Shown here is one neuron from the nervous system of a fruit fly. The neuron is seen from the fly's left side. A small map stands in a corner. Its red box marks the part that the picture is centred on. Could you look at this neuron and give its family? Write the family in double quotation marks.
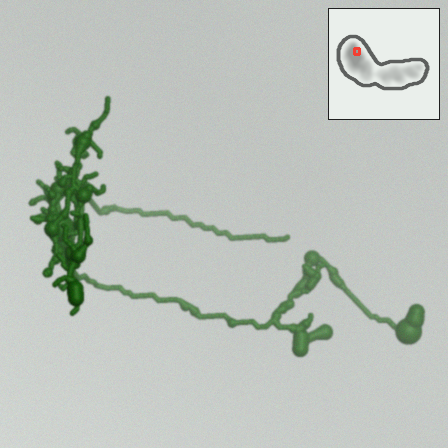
"T"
